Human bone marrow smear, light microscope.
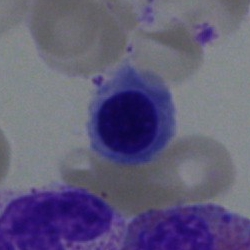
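Erythroblast at centre; stained human bone marrow smear. Chromatin dark purple, dense throughout nucleus. No nucleolus visible. Cytoplasm blue. Two larger nucleated cells partly seen along bottom edge.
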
